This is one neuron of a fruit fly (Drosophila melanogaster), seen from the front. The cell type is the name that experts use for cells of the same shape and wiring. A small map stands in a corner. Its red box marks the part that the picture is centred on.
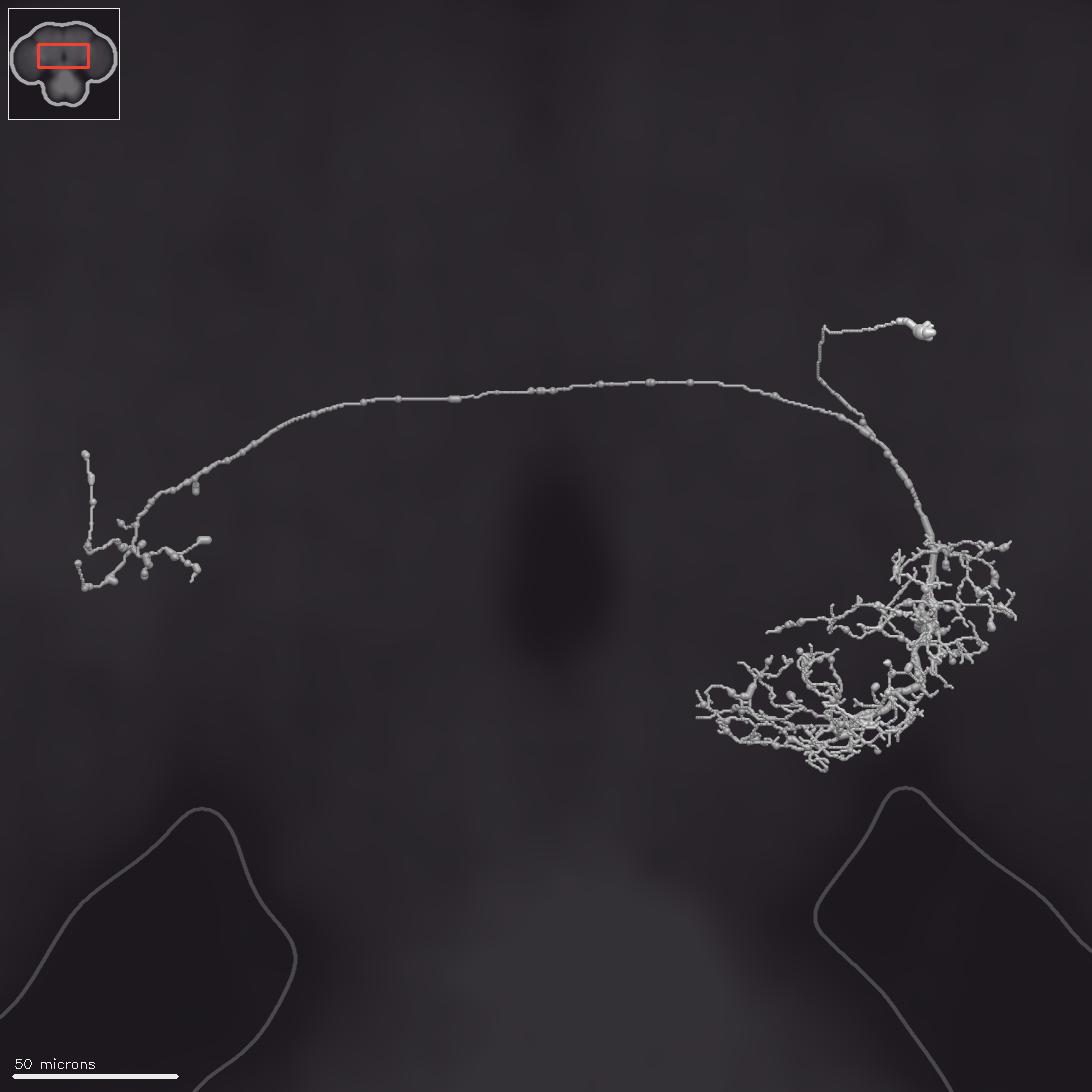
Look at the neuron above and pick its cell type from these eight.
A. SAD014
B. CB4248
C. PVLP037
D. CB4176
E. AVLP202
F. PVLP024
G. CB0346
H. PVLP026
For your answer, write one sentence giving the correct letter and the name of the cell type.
It is option D, CB4176, that gives the cell type of the neuron.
